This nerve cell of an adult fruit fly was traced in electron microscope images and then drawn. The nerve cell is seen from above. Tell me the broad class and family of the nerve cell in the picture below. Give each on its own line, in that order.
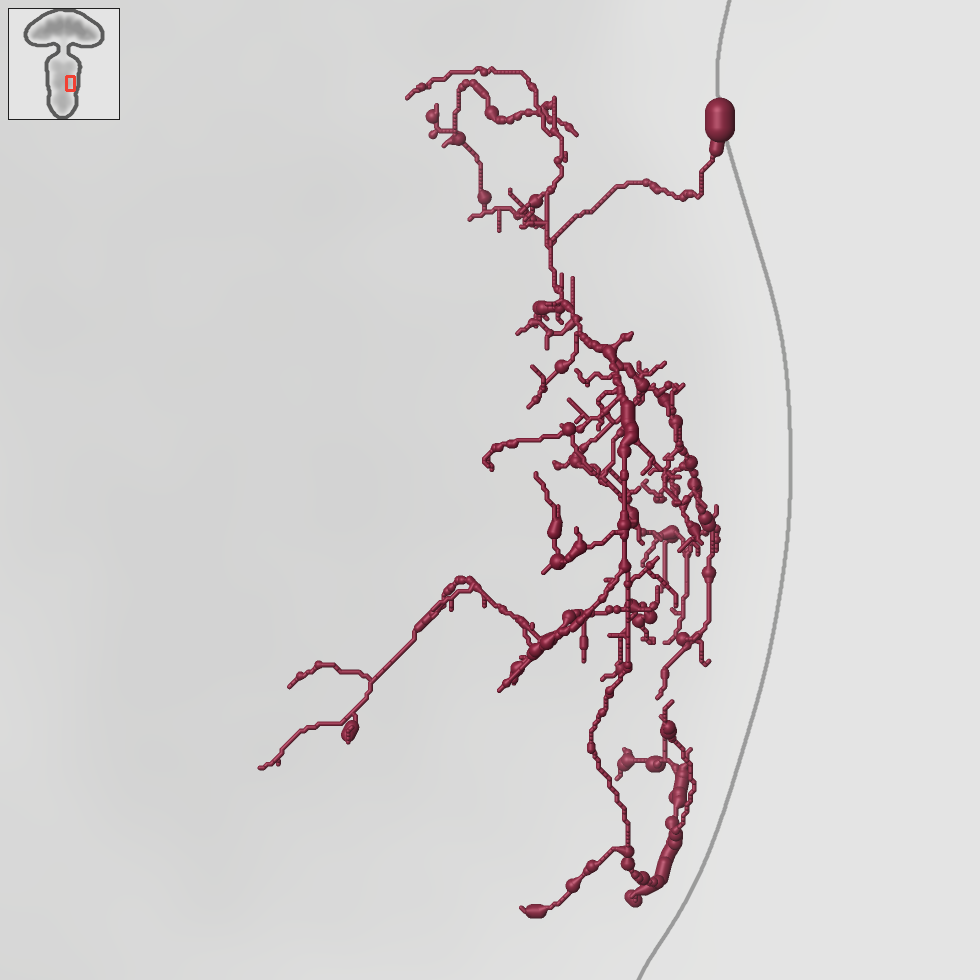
nerve-cord intrinsic neuron
hemilineage 08A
